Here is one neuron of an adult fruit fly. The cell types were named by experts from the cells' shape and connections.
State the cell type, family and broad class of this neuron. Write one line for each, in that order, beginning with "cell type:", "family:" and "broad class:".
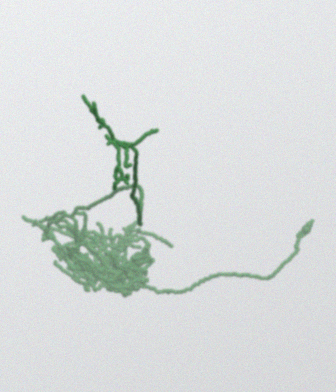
cell type: DNge057
family: DNge
broad class: descending neuron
